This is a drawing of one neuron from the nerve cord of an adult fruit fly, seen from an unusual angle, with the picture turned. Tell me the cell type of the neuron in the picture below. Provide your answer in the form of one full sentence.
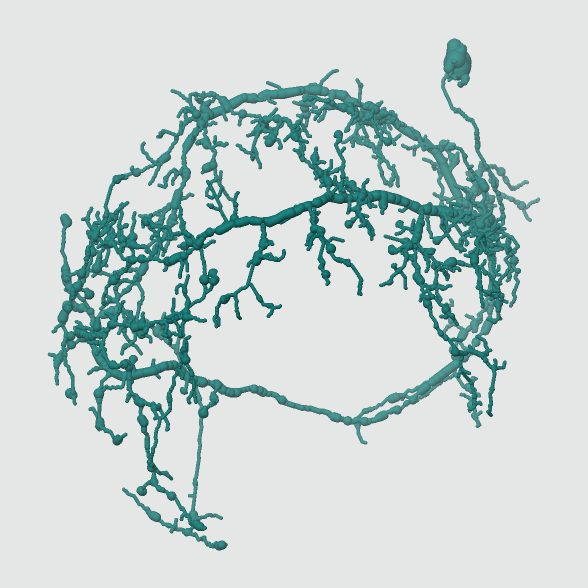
This neuron is included in the cell type IN04B008.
